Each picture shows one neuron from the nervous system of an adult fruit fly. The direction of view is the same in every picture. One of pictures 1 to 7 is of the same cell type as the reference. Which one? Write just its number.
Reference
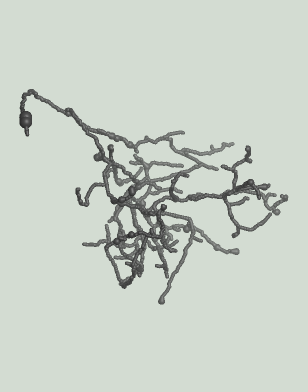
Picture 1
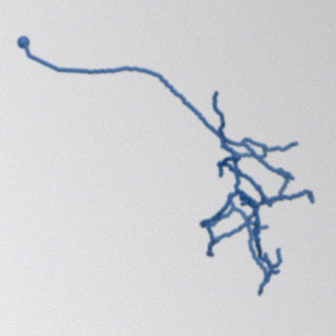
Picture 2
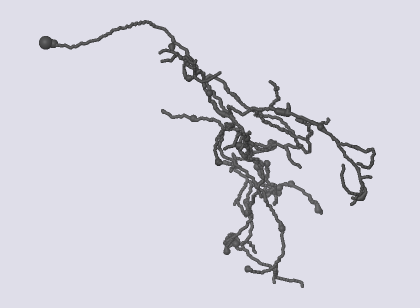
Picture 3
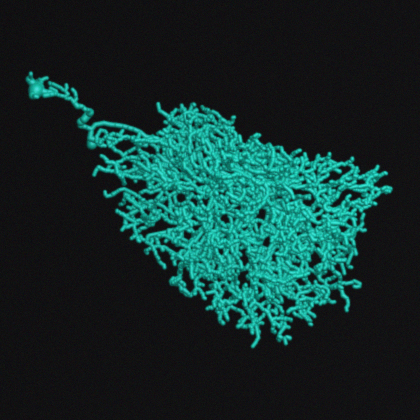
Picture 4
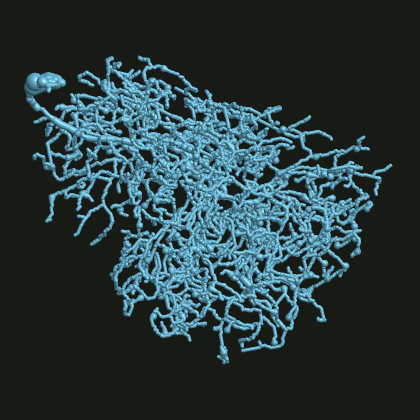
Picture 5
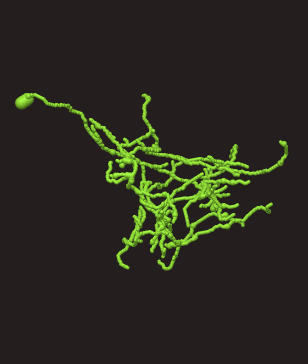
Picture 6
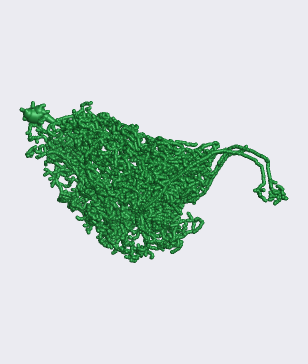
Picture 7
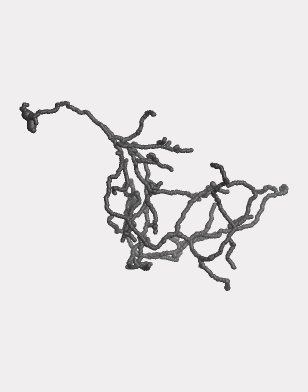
5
